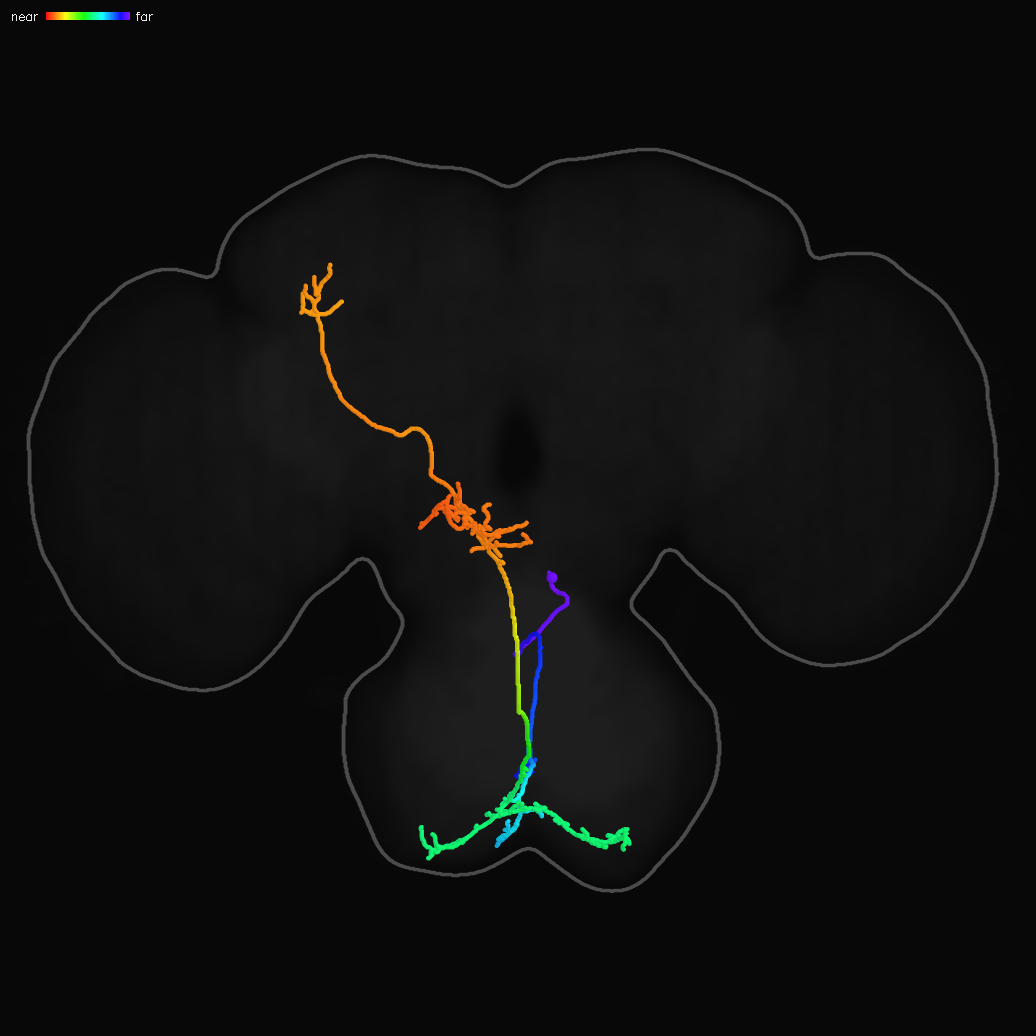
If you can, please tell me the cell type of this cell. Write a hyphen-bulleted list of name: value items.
- cell type: ANXXX296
